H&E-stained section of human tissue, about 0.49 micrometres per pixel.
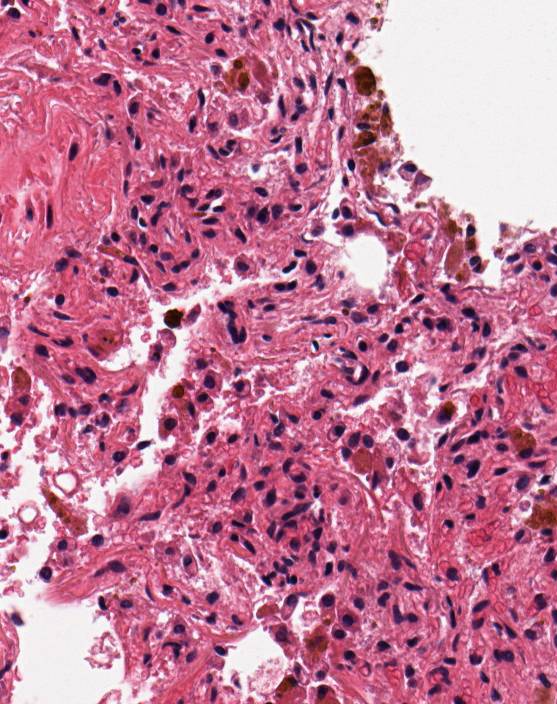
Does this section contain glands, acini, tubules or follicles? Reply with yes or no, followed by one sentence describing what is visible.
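No. No epithelium or glands are present anywhere in the field.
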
